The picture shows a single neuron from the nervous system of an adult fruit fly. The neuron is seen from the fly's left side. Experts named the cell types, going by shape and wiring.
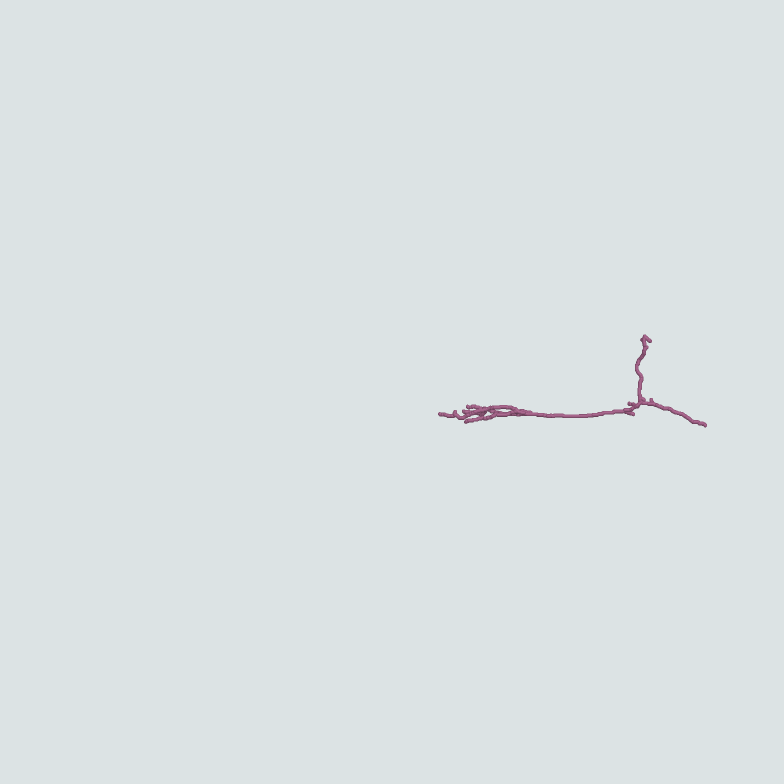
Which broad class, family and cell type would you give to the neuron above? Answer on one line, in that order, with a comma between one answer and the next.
sensory neuron entering the nerve cord, class mechanosensory proprioceptive, SNpp44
